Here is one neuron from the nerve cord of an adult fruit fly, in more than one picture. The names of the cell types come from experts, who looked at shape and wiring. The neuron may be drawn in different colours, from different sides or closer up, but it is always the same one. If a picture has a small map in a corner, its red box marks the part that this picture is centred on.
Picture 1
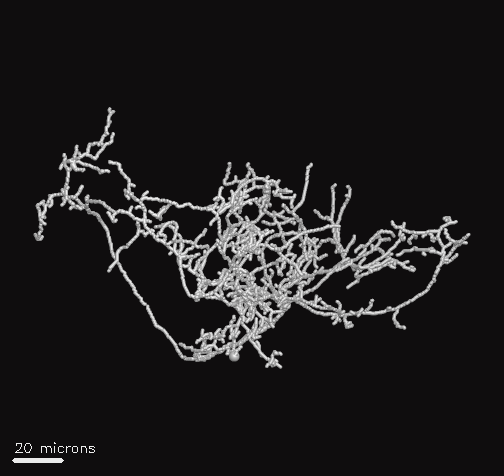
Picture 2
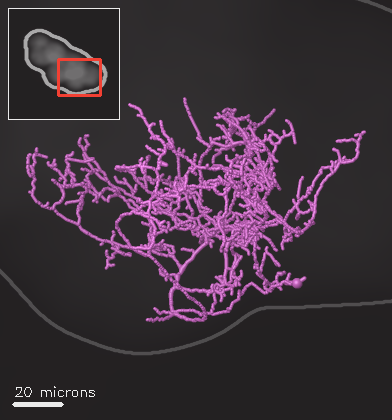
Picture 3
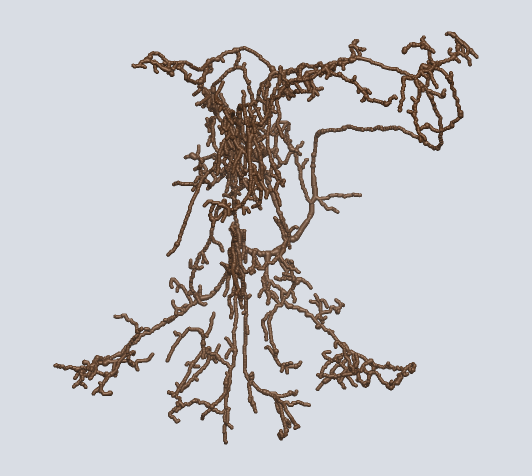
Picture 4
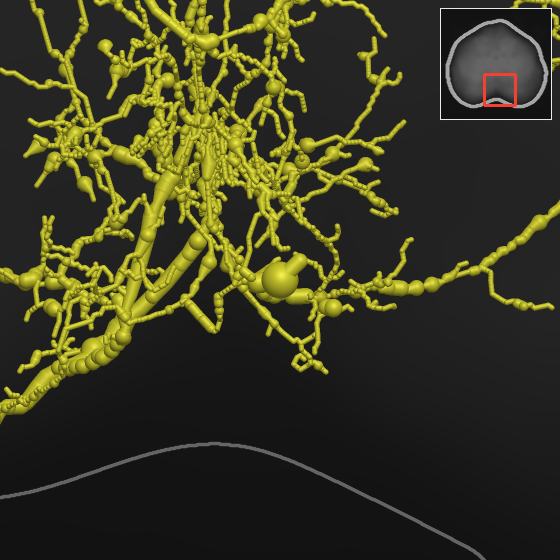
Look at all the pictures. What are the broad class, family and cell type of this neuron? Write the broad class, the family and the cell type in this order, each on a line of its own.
nerve-cord intrinsic neuron
hemilineage 13B
IN13B015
